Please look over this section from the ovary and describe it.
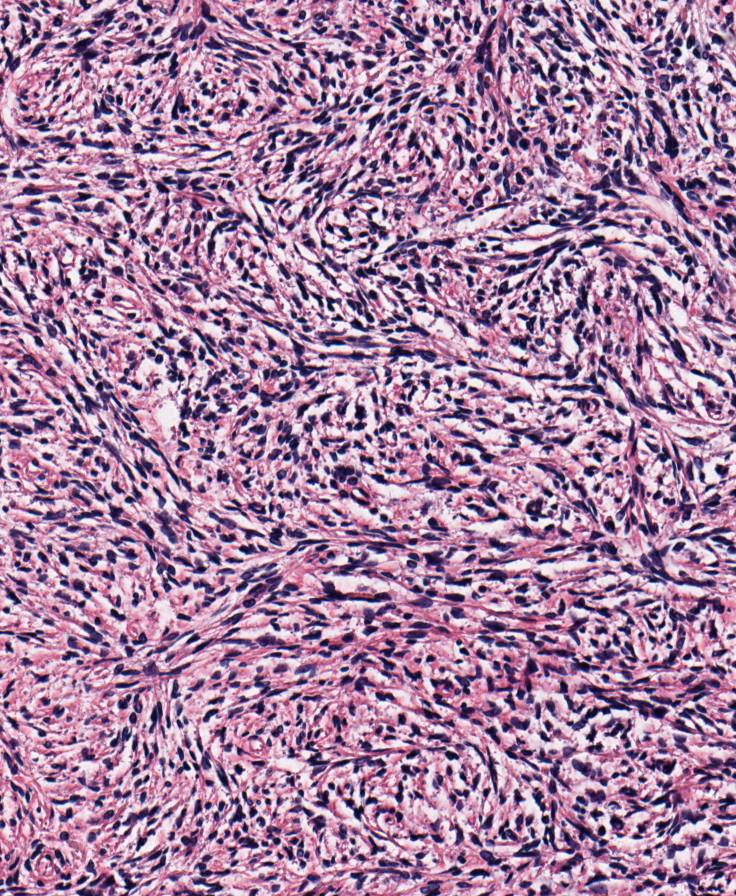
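What strikes me is that spindle cells fill the whole field, arranged in short fascicles and whorls that intersect. Their nuclei are mostly elongated and stain dark. The cytoplasm is pale pink, and the cell borders are indistinct. Between the cells there's a small amount of fine, pale pink fibrillary stroma.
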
